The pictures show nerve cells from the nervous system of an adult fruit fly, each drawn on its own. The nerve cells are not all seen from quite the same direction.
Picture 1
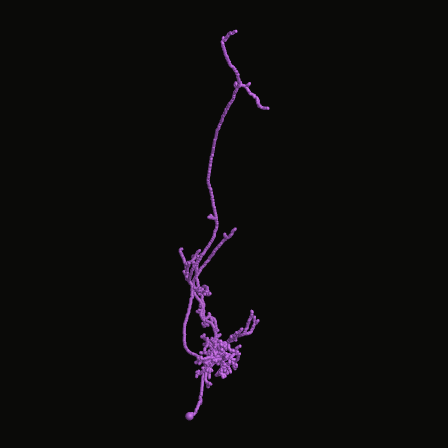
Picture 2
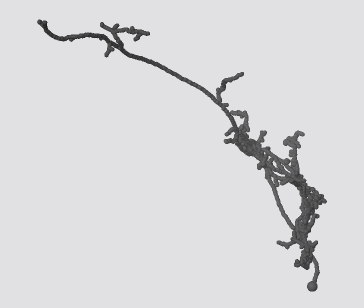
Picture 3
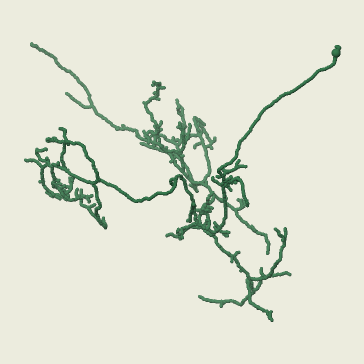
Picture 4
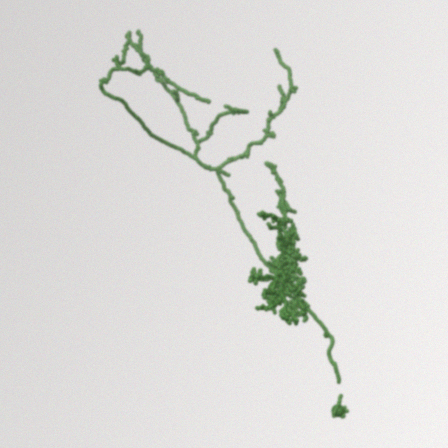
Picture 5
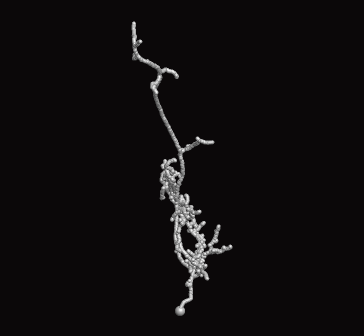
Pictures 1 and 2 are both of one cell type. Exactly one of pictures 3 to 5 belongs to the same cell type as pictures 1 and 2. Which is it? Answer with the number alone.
5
